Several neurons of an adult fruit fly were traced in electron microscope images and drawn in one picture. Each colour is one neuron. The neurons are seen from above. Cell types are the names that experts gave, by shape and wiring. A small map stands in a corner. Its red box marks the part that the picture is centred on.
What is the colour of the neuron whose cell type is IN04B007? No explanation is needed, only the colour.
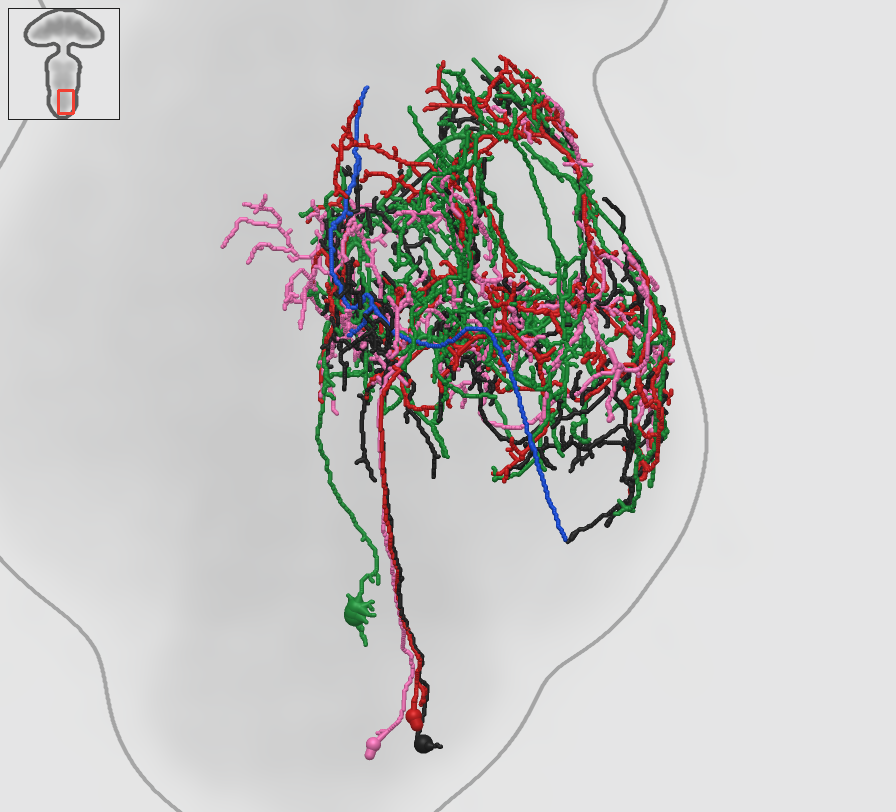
green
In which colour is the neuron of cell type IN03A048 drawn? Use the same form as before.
pink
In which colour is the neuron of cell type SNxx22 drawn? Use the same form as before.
blue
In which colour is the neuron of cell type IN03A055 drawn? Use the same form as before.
black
